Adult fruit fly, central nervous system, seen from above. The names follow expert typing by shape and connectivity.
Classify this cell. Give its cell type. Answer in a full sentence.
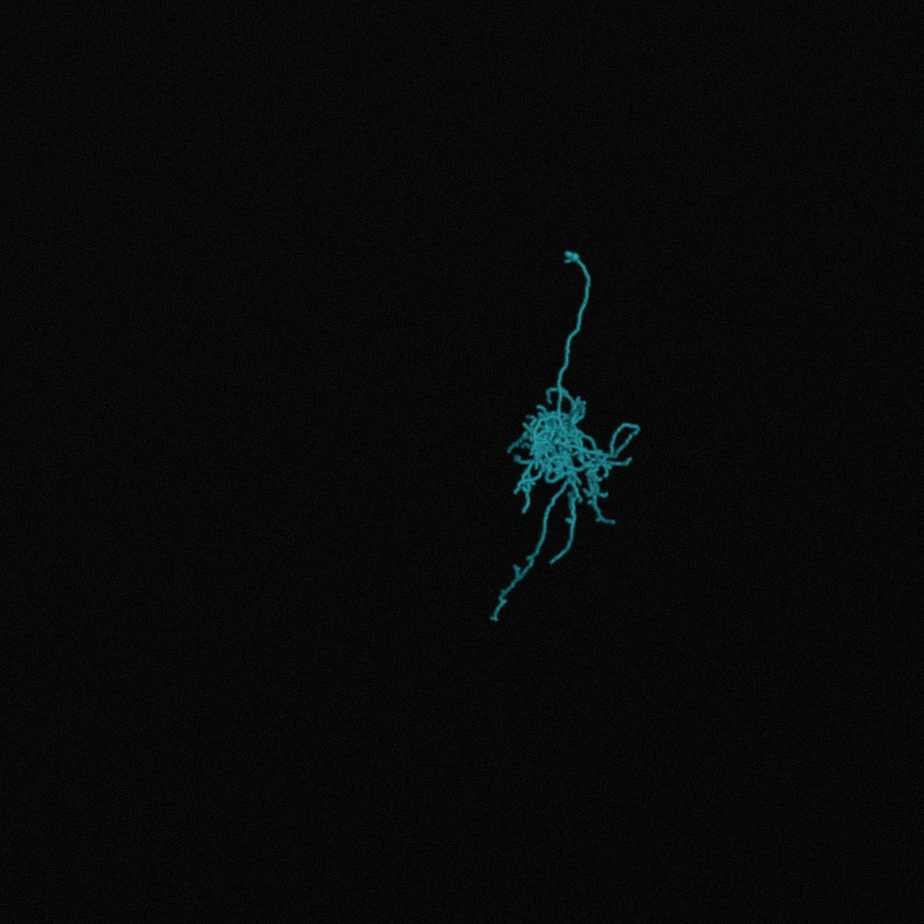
The cell type is VES094.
